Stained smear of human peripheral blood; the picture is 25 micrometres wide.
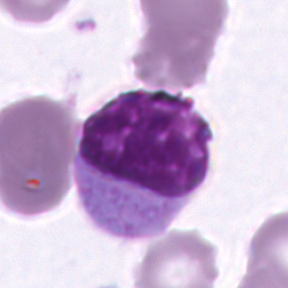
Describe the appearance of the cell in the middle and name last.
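Roughly round outline, and the nucleus takes up the upper part of the cell, so there's cytoplasm only below it. That lower border of the nucleus runs nearly straight across. No vacuoles in the cytoplasm, either. It's a plasma cell.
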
